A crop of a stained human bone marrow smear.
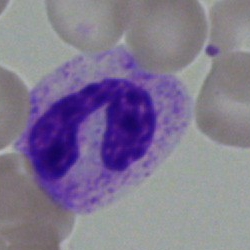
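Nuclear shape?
Horseshoe, open side facing downward.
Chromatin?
Dense, dark purple, clumped.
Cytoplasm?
Plentiful, pale lilac-pink, small purple granules throughout.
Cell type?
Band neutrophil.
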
